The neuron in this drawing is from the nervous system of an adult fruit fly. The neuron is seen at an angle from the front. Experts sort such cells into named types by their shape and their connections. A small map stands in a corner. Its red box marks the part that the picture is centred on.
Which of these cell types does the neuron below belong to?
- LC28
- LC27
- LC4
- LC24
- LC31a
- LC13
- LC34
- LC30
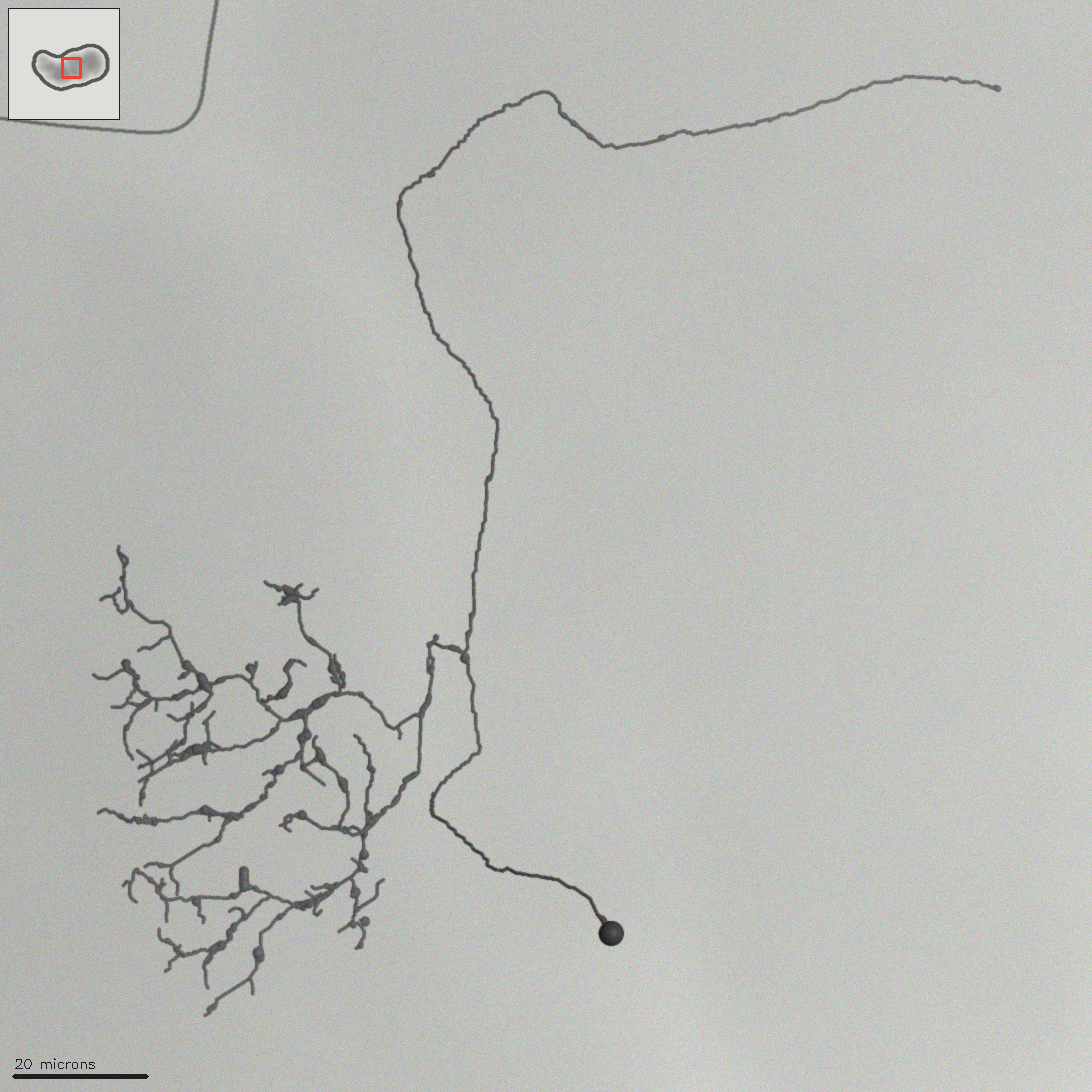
LC28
